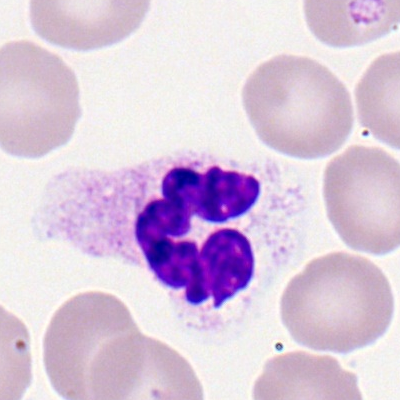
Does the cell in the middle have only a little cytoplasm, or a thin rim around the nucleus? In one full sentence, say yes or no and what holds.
No, around the nucleus lies a wide area of cytoplasm.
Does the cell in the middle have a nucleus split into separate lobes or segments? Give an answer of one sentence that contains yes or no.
Yes, the nucleus has been split into separate lobes or segments.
